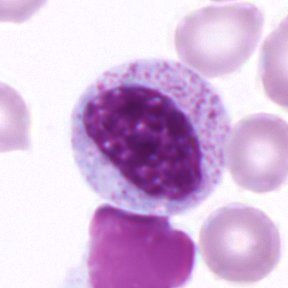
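Metamyelocyte: the central cell of this stained human peripheral blood smear. Following the edge first, I find the outline round and smooth. The nucleus, I notice, sits off-centre, shifted toward the left side of the cell. Around it the cytoplasm comes out a pale lilac-grey. As for the granules, they are scattered throughout the cytoplasm rather than packed densely.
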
